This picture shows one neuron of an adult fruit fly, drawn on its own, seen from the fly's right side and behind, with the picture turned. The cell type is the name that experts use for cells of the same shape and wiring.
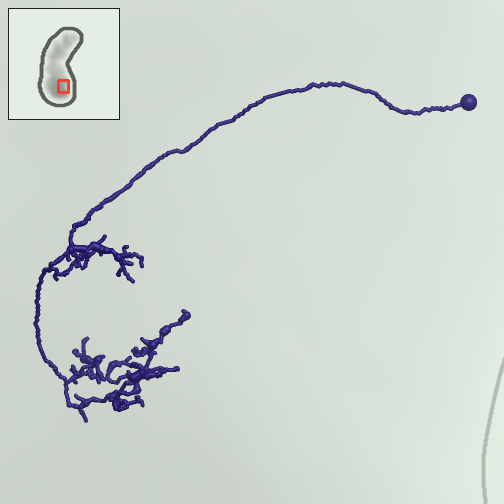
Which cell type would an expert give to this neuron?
vDeltaI_a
